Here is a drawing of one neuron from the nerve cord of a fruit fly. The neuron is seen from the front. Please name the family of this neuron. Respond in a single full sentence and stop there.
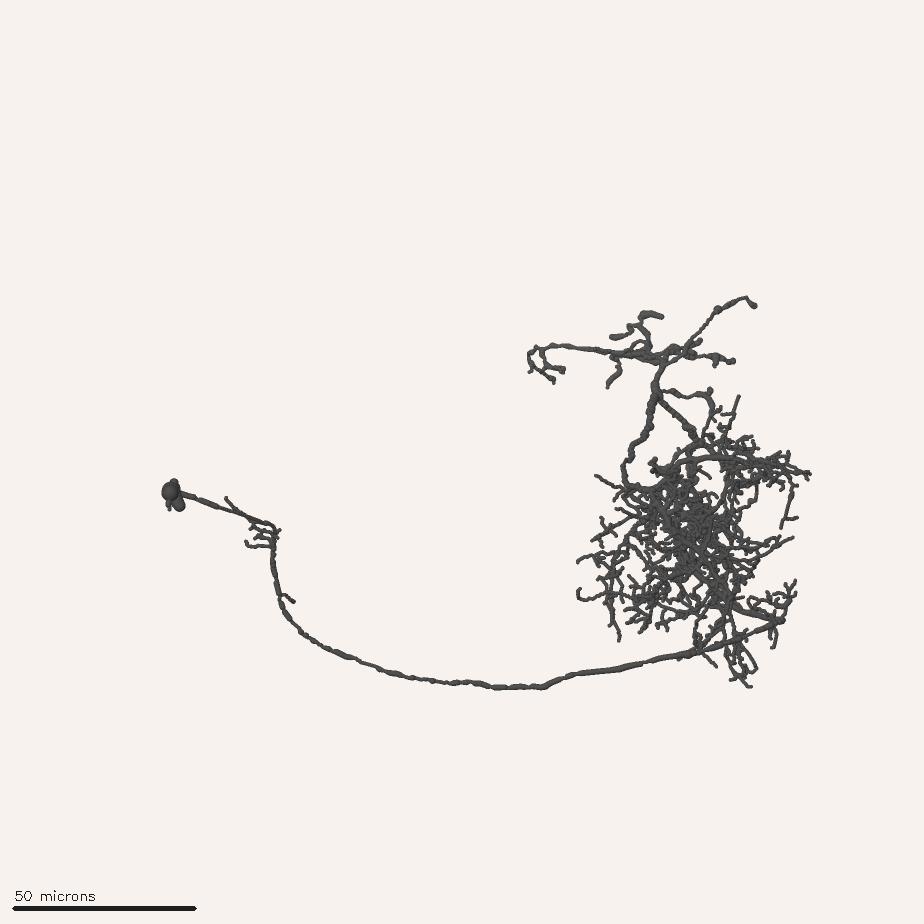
What the neuron belongs to is the family hemilineage 01A.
